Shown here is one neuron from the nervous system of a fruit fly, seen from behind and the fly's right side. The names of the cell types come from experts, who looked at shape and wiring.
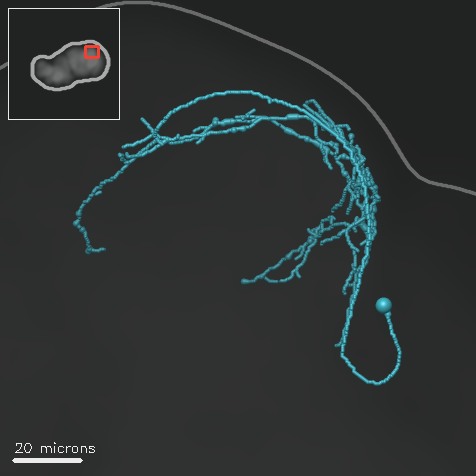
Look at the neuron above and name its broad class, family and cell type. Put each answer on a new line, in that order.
central-brain intrinsic neuron
hemilineage SLPav2
CB1242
